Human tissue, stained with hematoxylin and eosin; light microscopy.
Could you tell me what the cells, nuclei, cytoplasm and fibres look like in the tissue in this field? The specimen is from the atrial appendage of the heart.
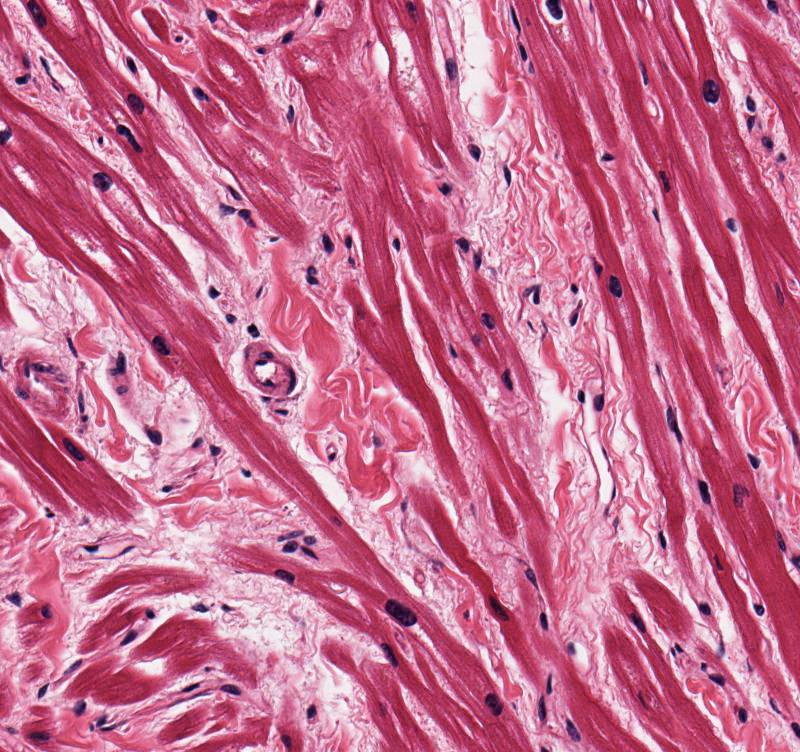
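Long deep-red muscle fibres, I note, run in parallel bundles diagonally, upper left to lower right. Just left of centre, in connective tissue, a small round vessel: thick wall, narrow lumen. No fat cells anywhere.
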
